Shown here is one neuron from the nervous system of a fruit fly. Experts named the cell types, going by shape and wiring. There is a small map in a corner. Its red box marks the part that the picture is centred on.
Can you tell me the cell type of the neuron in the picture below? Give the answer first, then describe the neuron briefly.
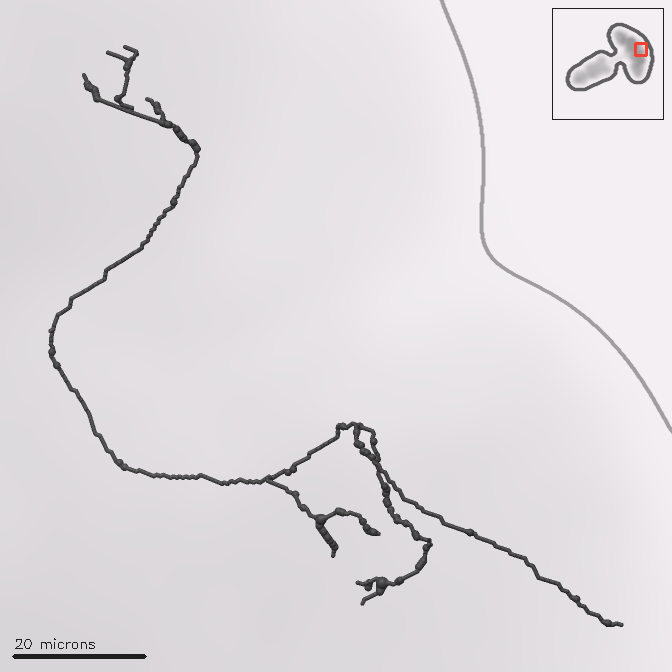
It is of cell type ORN_VC4. This is a sensory neuron entering the brain. It lies in the brain. From top to bottom in the picture it spans about 90 microns. It has a dozen or fewer branch ends.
